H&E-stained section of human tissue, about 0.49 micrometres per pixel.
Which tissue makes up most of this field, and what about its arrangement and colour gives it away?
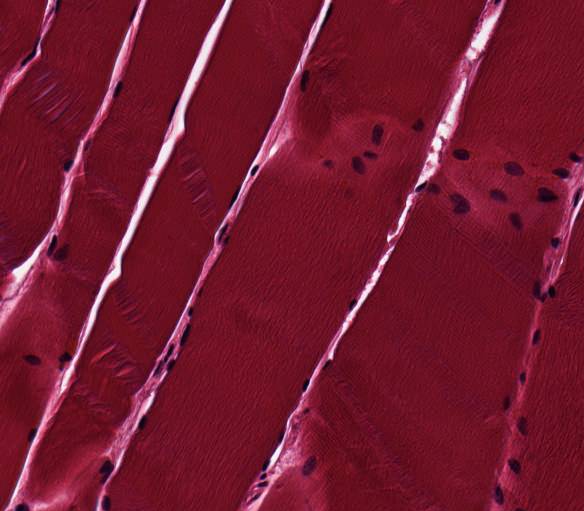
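Tissue: skeletal muscle. Long parallel fibres cross the whole field diagonally, lower left to upper right. Faint transverse cross-striations within several fibres. Nuclei small, dark, oval, at the fibre edges.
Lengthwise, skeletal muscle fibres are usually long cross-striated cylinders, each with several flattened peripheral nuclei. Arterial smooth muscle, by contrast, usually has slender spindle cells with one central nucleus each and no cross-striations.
No fat cells between fibres.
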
